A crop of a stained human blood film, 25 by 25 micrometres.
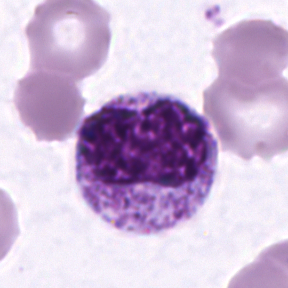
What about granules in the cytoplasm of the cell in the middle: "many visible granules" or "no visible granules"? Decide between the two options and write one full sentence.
Visible granules are present in great number in its cytoplasm.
